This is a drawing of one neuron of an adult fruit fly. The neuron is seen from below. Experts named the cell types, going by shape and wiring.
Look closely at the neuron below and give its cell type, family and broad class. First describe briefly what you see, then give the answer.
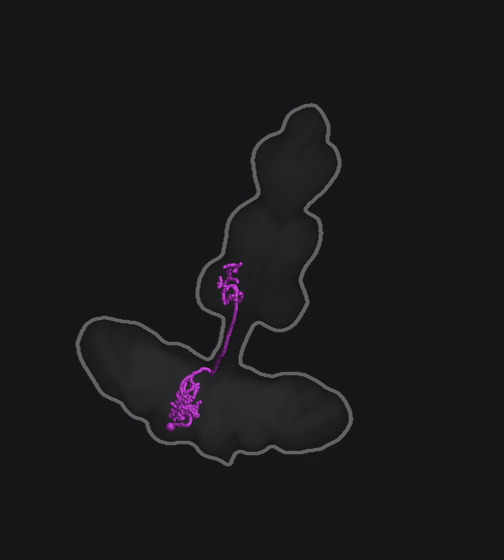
In this view it is taller than it is wide. Its cell type is DNge105. Its family is hemilineage MX12. Its broad class is descending neuron.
